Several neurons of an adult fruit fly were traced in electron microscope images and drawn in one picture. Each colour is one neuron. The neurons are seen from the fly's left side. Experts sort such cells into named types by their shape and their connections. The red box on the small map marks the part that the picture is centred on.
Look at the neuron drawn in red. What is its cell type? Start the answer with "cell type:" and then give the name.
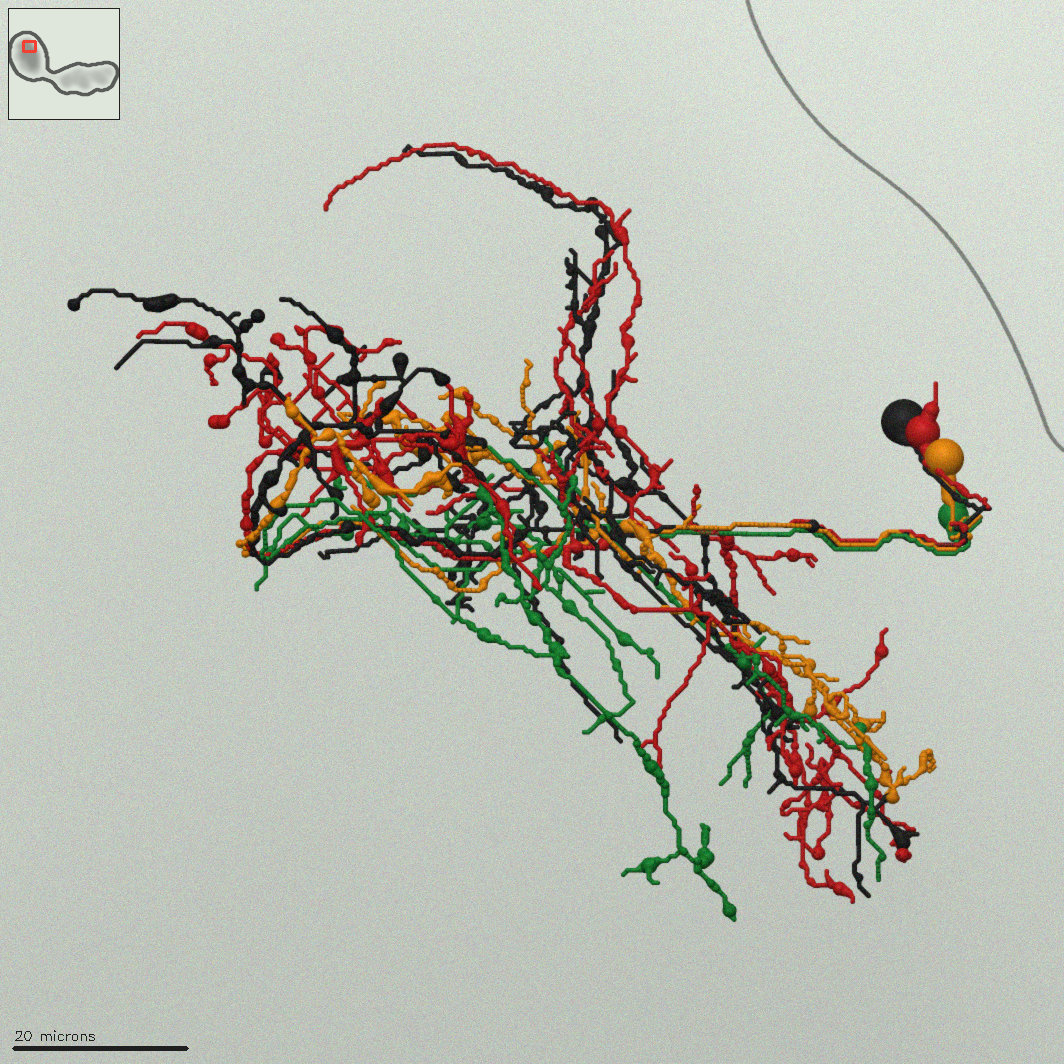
cell type: SMP277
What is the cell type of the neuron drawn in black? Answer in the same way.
cell type: SMP279_a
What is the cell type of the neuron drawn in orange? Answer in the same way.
cell type: SMP279_c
